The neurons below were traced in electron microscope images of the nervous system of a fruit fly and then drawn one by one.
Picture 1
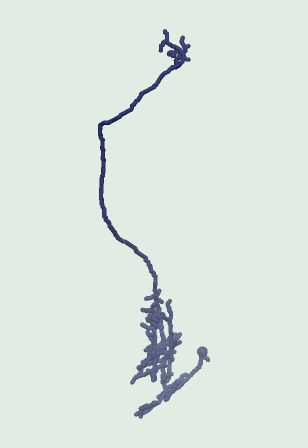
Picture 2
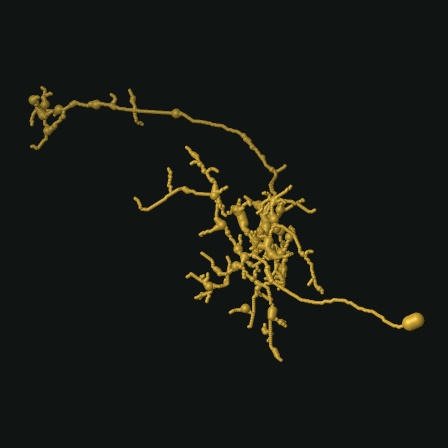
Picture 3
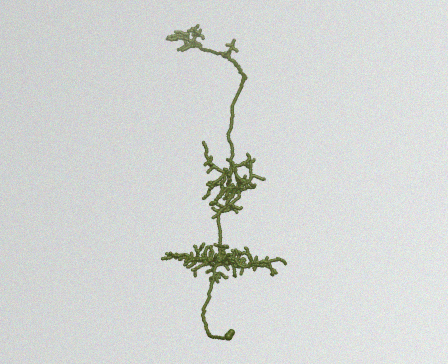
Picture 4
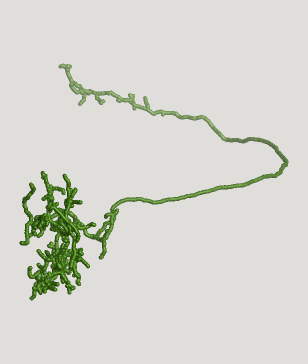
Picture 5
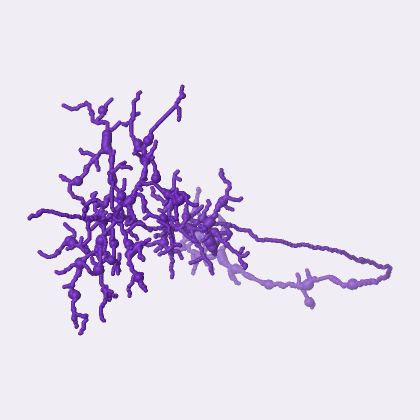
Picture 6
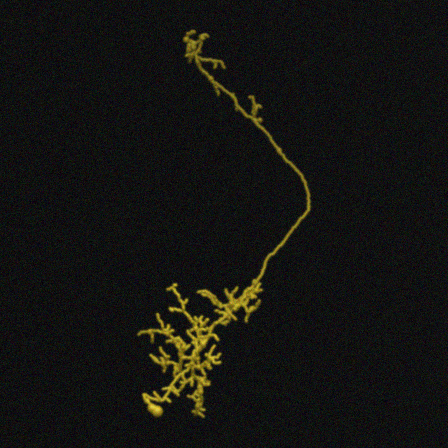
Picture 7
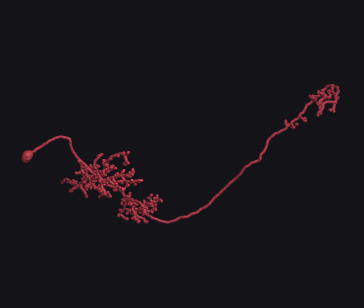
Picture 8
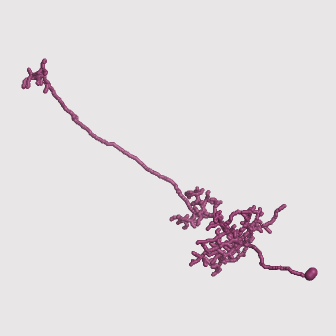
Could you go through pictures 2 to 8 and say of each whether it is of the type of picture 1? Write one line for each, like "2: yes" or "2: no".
2: no
3: no
4: yes
5: no
6: no
7: no
8: no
